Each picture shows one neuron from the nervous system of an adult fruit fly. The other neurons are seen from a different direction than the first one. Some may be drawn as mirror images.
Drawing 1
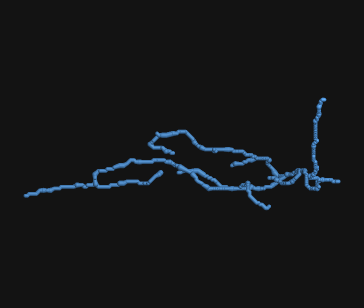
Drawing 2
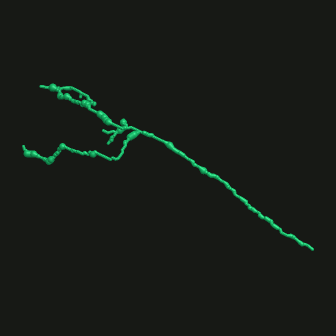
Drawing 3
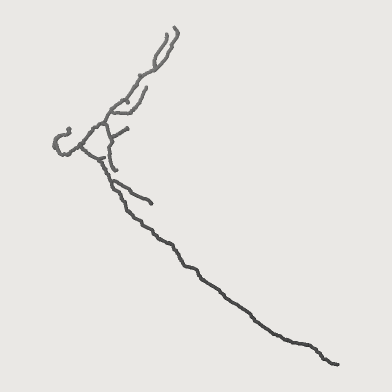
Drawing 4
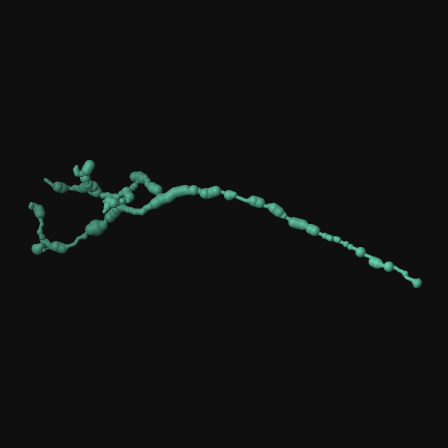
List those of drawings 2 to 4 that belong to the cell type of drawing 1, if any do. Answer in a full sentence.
Drawing 3 is of the same cell type.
